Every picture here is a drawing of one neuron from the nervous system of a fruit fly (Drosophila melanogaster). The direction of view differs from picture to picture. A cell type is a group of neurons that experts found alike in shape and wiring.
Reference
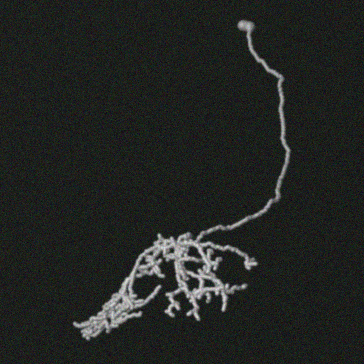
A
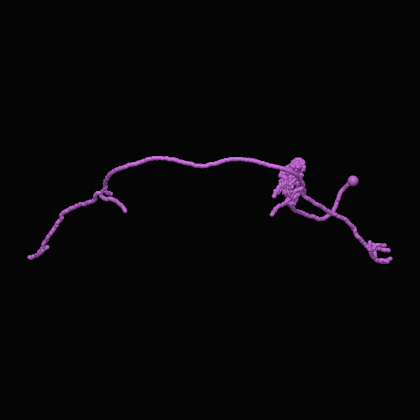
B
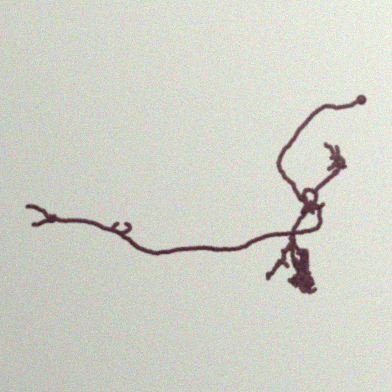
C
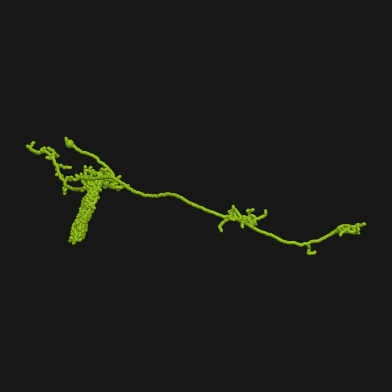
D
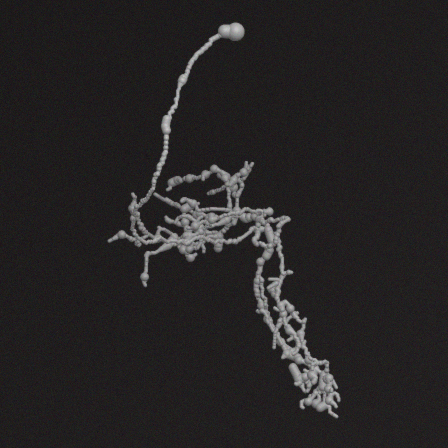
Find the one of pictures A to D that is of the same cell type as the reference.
Picture D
